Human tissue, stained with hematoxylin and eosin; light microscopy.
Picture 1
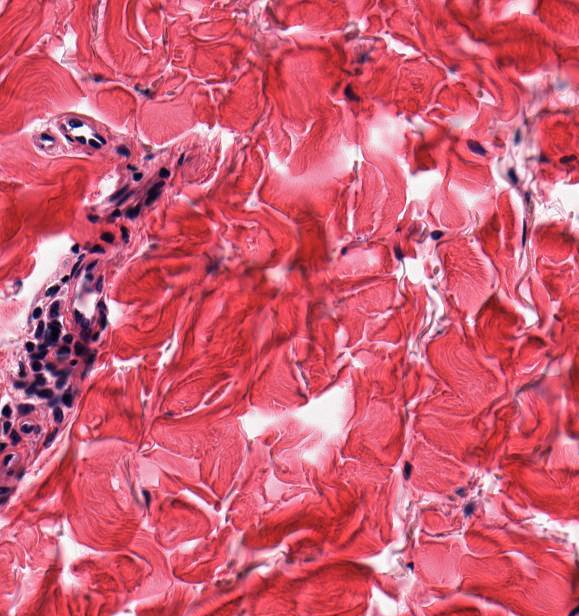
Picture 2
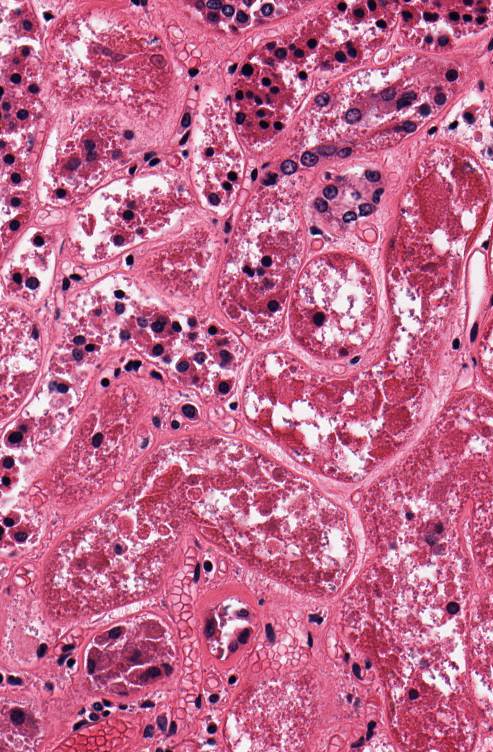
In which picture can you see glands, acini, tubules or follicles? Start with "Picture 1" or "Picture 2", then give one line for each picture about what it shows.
Picture 2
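What picture 1 shows: No epithelium, glands or fat cells are present anywhere in the field.
What picture 2 shows: The field is filled with closely packed rounded and elongated tubules separated only by thin partitions.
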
